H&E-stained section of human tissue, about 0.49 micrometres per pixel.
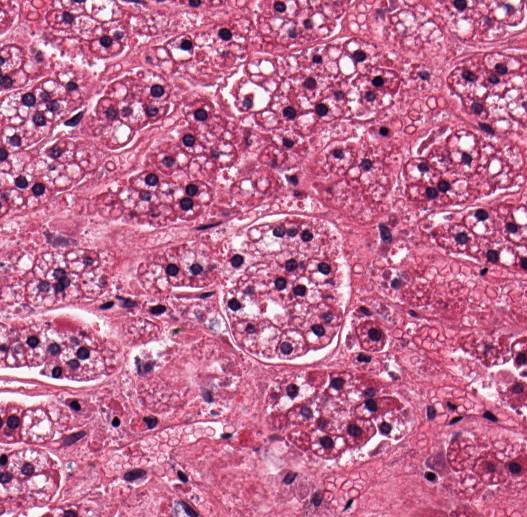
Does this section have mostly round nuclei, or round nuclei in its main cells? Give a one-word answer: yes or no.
Yes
